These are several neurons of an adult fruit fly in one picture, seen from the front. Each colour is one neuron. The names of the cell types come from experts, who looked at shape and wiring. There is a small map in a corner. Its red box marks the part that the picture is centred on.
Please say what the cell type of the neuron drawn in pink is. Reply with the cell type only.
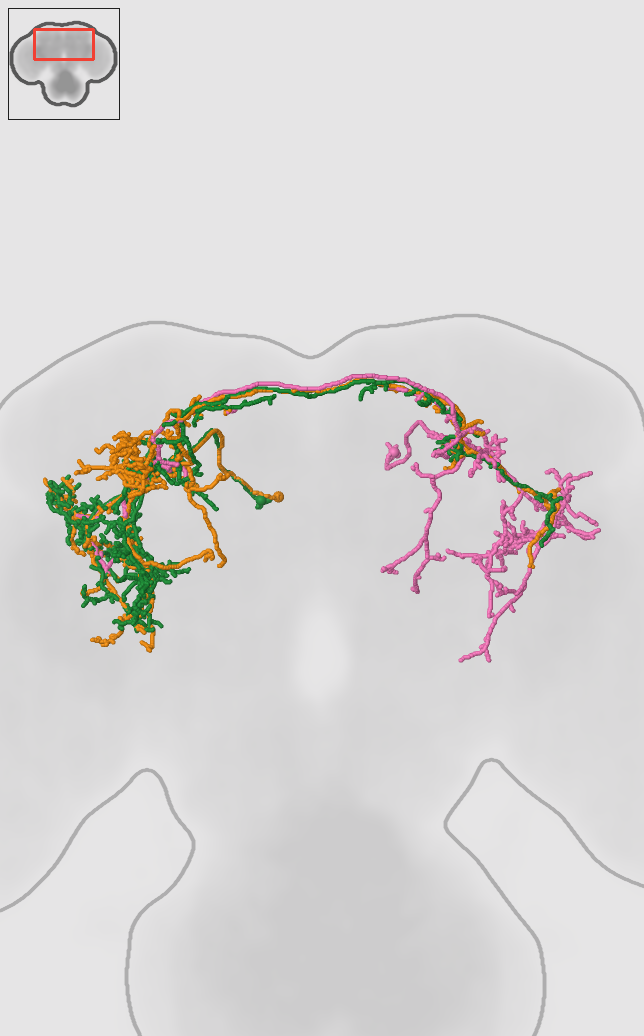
pC1_1a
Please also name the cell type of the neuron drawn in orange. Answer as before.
pC1_1b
